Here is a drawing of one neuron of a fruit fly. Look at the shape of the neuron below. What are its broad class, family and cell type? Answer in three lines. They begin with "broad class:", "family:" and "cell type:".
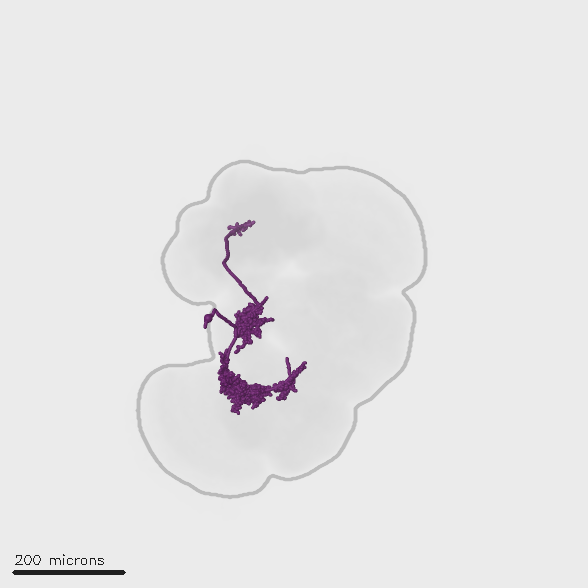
broad class: descending neuron
family: hemilineage MX3
cell type: DNg40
